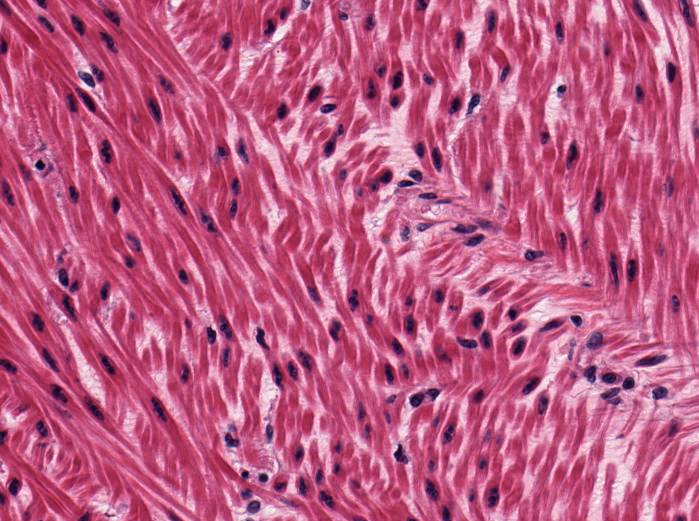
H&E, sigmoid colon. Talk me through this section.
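Oh, this one's packed wall to wall with dense bundles of spindle-shaped cells, and there's no epithelium anywhere. The bundles run in different directions and meet each other at angles, so you get an interlacing pattern. Nuclei are elongated, cigar-shaped with blunt ends, sitting in the middle of the cells, and the cytoplasm is abundant and bright pink with no cross-striations.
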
